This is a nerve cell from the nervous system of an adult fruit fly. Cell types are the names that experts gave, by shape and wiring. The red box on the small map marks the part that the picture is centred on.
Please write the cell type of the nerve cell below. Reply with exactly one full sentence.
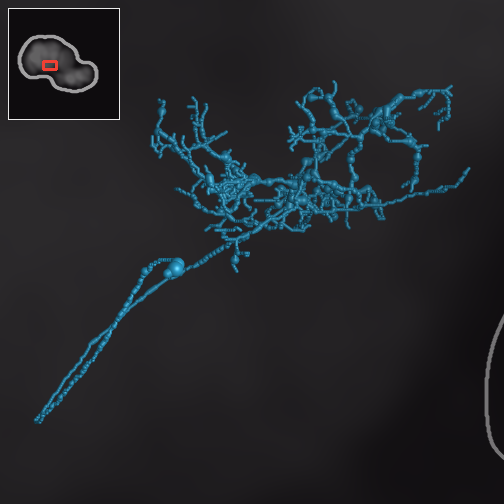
The single nerve cell here is of type AMMC031.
